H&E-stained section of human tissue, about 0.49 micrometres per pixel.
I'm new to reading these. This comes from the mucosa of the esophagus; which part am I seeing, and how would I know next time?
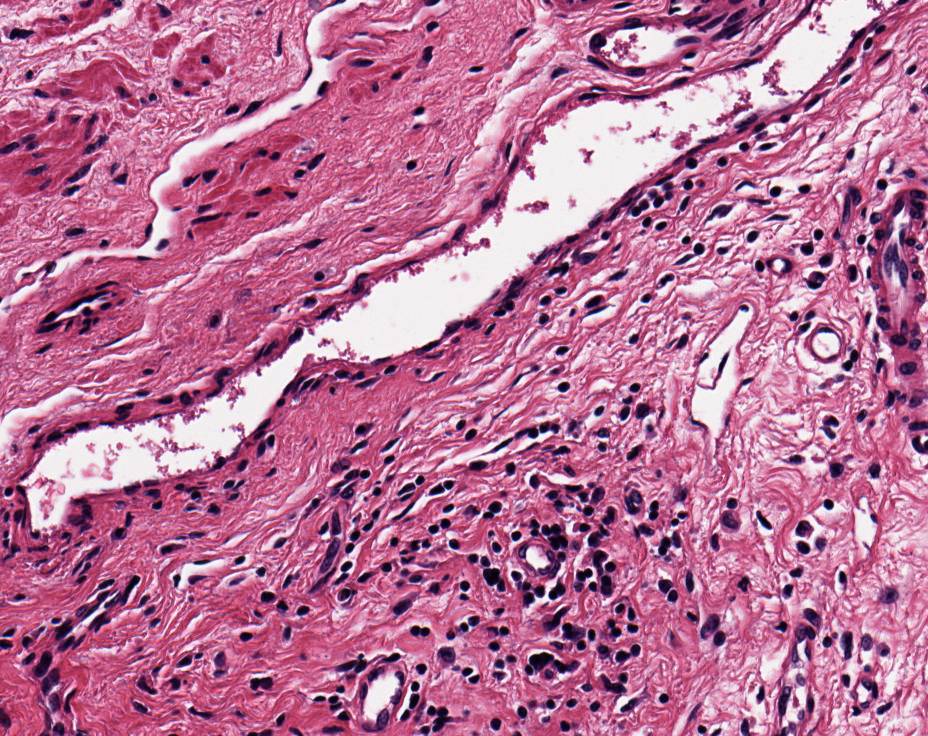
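Tissue: loose connective tissue. A long, narrow, empty channel crosses diagonally from lower left to upper right. Above it, dense pink collagen with sparse nuclei. Upper left: wavy white clefts between collagen bundles. No epithelium or fat cells in the field.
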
